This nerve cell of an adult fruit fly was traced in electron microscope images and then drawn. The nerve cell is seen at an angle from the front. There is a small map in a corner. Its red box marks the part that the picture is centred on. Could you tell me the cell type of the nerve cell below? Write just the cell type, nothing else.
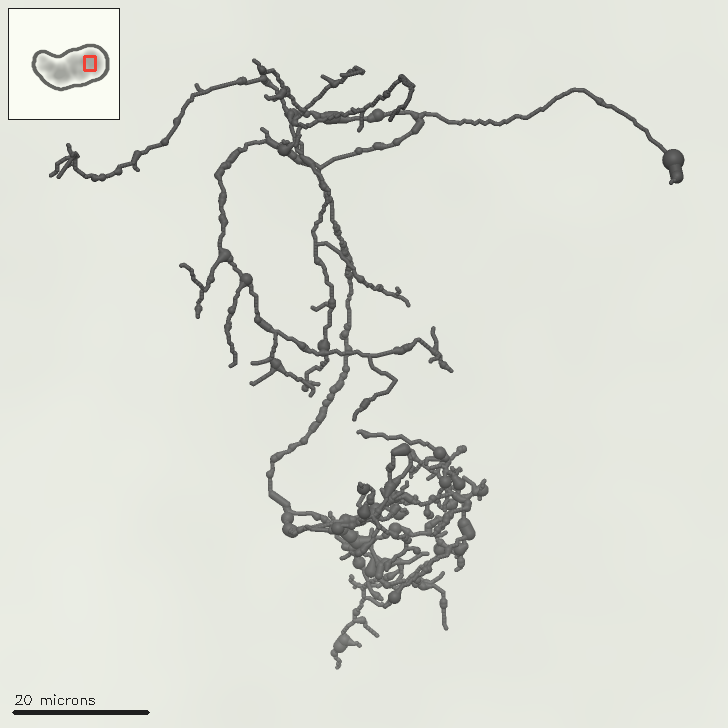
LAL035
